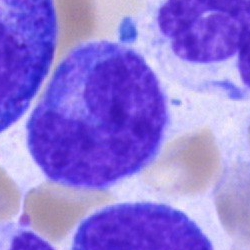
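Monocyte at the centre of this stained bone marrow smear; note the chromatin, finely stippled rather than clumped into coarse dark blocks. The cytoplasm takes a blue-purple stain, there's a paler area at the upper left beside the nucleus, and no vacuoles show anywhere in the cell.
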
